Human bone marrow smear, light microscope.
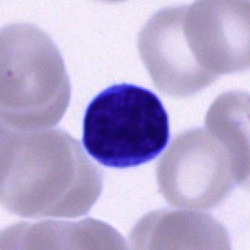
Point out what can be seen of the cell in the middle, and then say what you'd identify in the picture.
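See how round and smooth the outline of this cell is. Around the nucleus there is little or no cytoplasm to be seen. The chromatin is dense and stains a deep blue-purple, and you won't find any granules anywhere in the cell. It's a lymphocyte.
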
